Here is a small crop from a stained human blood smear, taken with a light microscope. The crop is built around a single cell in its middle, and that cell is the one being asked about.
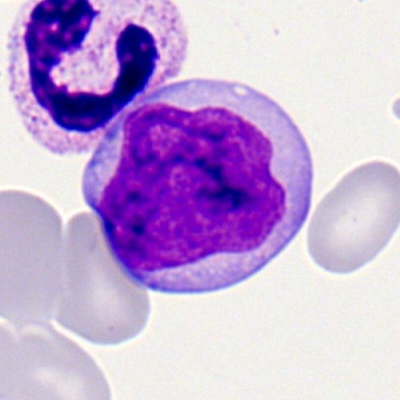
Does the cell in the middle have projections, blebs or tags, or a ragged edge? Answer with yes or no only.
No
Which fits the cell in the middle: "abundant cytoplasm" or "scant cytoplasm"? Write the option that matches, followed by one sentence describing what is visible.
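Scant cytoplasm. The nucleus fills most of the cell.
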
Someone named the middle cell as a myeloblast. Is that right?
yes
